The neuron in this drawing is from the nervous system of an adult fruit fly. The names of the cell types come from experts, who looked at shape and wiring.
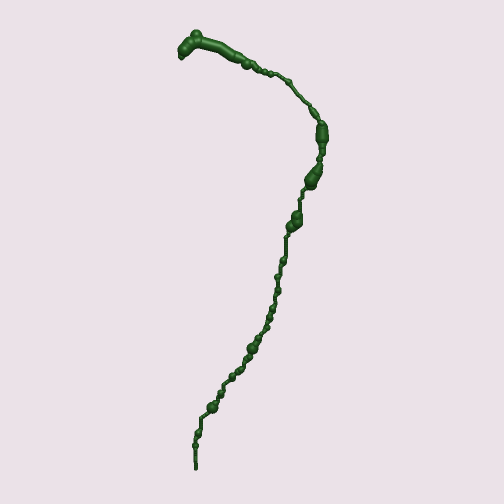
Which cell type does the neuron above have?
R7y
